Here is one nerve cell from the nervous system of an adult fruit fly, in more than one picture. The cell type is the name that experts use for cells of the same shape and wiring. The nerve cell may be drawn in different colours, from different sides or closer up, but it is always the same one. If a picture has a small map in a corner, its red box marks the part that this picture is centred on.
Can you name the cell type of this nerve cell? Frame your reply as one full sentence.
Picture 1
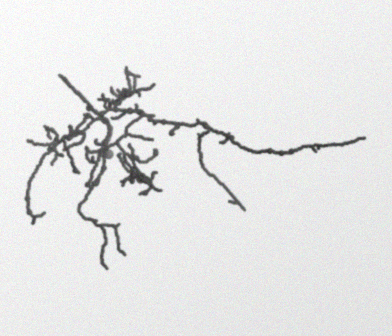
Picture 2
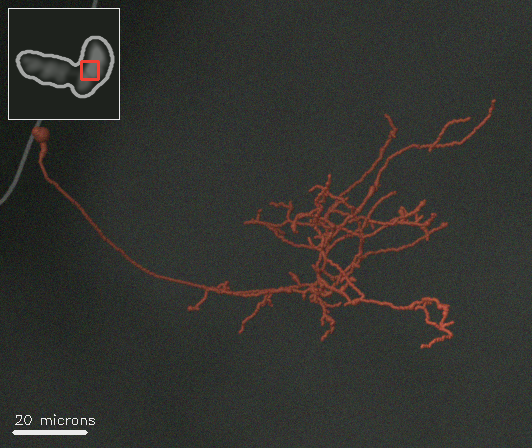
The nerve cell is of cell type GNG603.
